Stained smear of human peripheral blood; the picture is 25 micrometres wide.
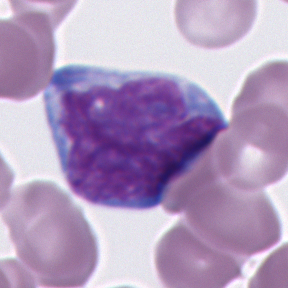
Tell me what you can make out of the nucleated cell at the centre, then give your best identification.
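Hmm, the outline is angular and irregular, not round. The nucleus, too, has an irregular, indented contour. Blue cytoplasm, and I see no vacuoles in it. It is a myeloblast.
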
